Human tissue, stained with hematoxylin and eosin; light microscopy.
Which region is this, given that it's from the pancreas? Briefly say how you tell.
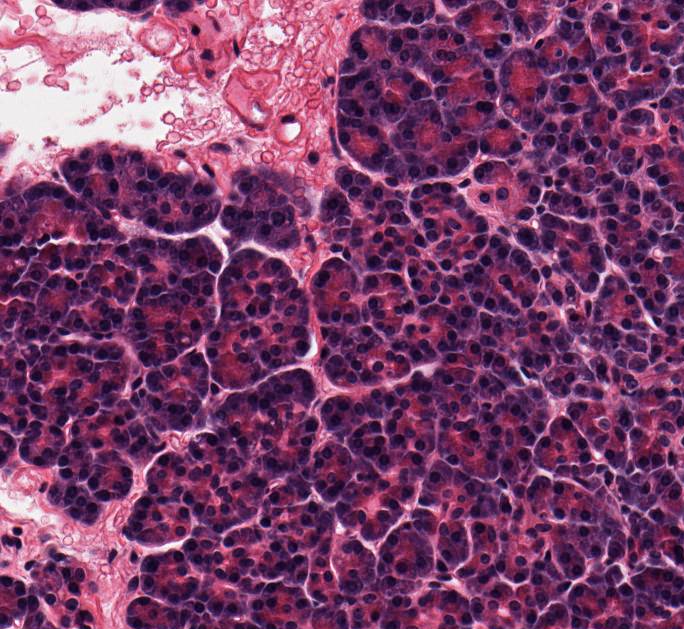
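The tissue here is exocrine pancreas. Each acinus is a small rounded cluster of pyramidal cells without an open lumen. The cytoplasm runs from pink near the acinus centre to purple near its edge; the round, dark nuclei lie toward the cell bases.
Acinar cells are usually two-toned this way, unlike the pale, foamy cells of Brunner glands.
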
